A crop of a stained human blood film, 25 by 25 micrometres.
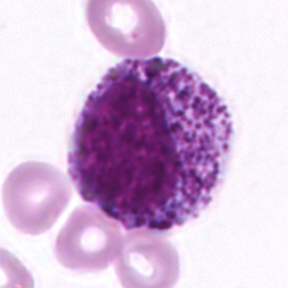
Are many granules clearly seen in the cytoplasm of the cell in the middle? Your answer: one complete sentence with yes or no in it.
Yes, this cell has a cytoplasm with many visible granules.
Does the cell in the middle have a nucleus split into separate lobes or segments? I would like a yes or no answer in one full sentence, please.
No, what this cell has is an undivided, compact round, oval or kidney-shaped nucleus.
